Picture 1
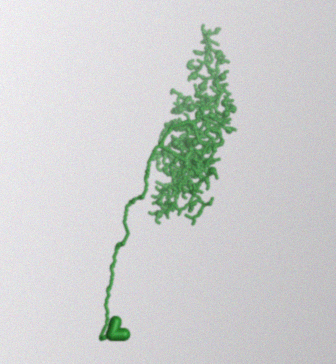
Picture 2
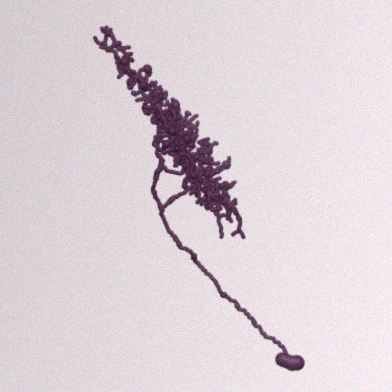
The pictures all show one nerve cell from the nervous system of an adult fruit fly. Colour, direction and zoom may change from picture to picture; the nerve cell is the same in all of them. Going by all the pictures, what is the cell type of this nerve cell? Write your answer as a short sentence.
The cell type is Pm5.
